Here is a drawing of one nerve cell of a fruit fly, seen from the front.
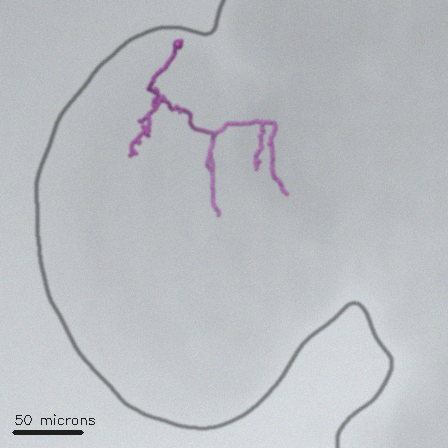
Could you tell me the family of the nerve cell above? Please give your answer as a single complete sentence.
For this nerve cell, the family is TmY.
